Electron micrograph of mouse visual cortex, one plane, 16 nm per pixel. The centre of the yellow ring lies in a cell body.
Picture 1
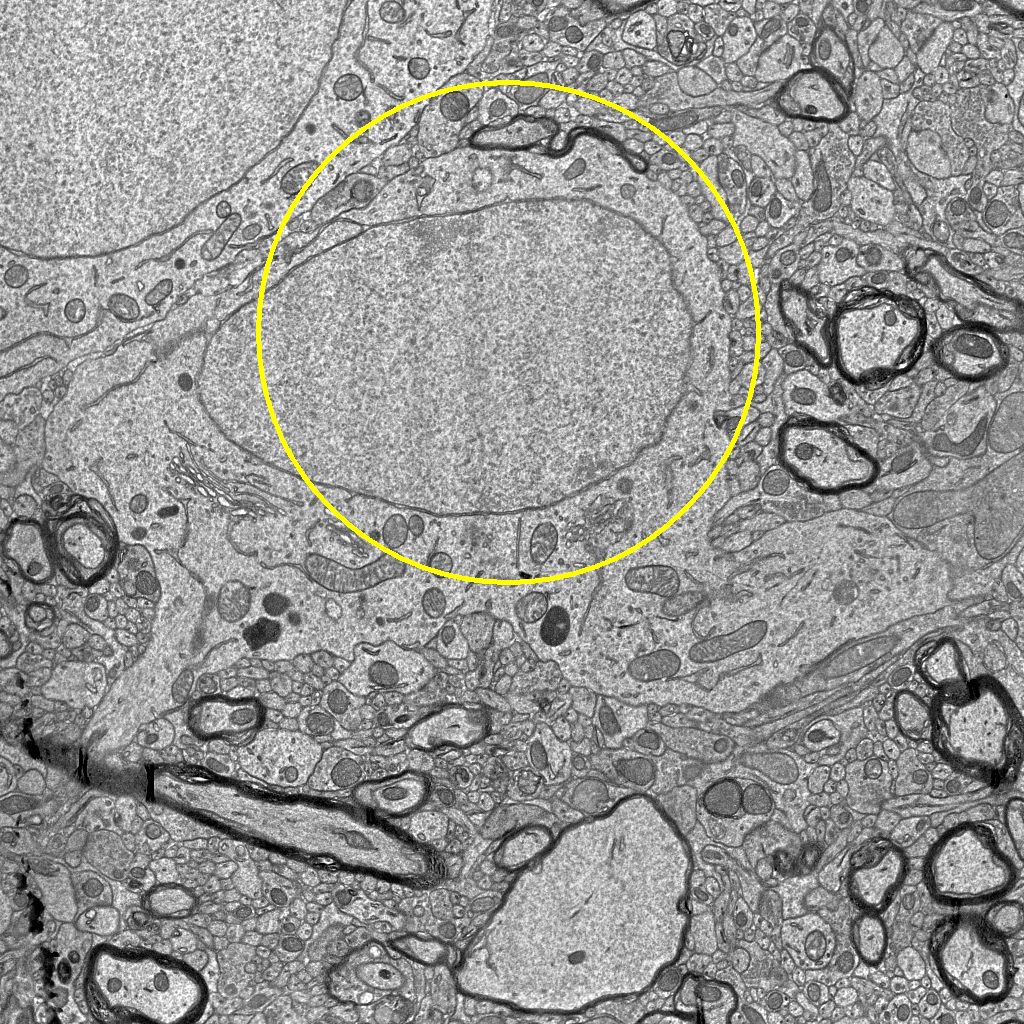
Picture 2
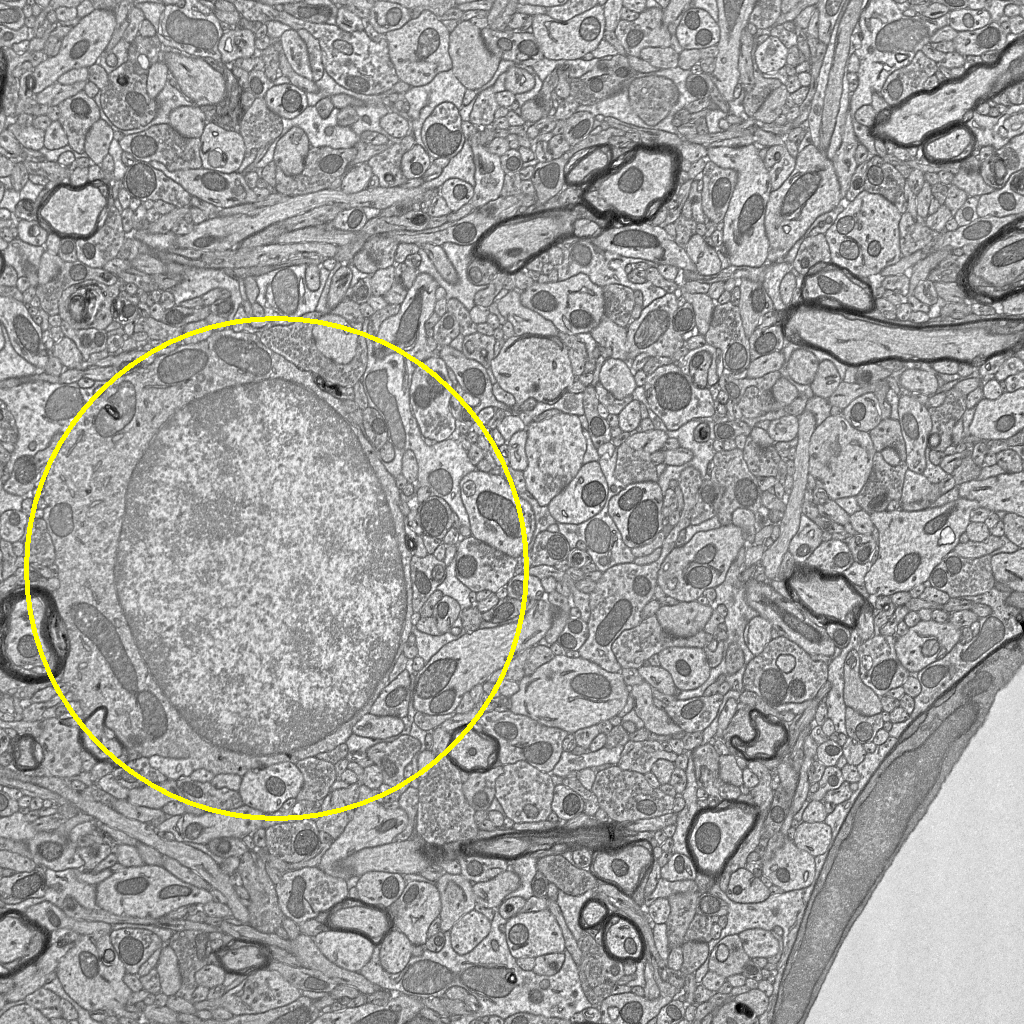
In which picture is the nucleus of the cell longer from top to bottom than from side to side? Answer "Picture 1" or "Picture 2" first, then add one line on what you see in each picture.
Picture 2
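Picture 1: The nucleus is a large oval that is wider than it is tall.
Picture 2: The whole nucleus shows in this plane as an oval that is longer from top to bottom than from side to side.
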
